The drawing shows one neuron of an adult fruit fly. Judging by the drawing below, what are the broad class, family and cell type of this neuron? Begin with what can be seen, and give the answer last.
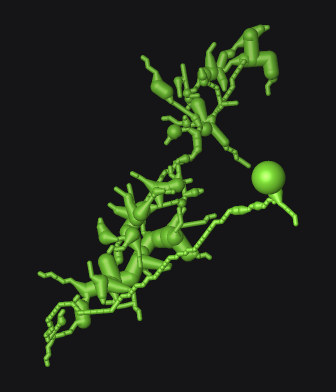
Its cell body lies on the right of the picture. The picture shows dozens of branch ends. It is an optic-lobe intrinsic neuron. The family is Mi. It is of cell type Mi4.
